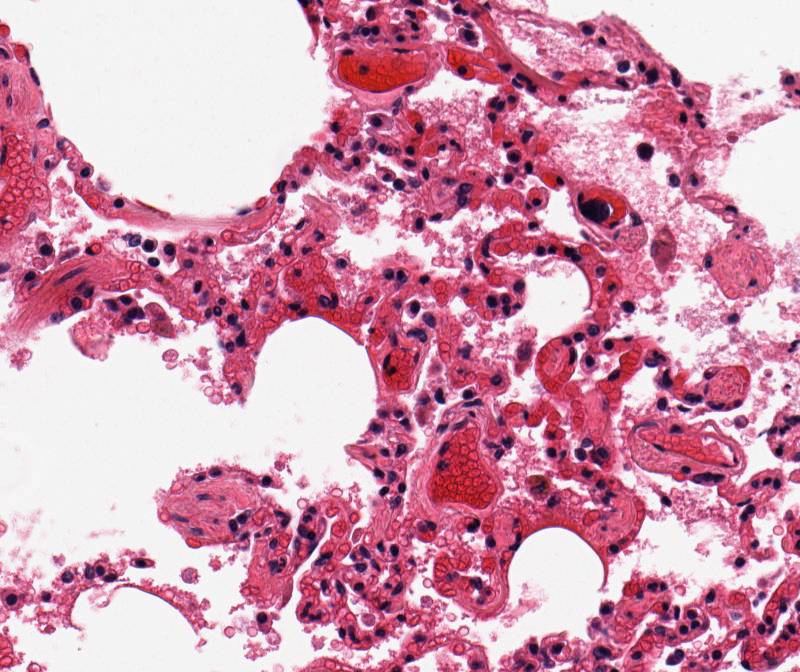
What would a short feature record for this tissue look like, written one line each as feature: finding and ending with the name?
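Vessels: several larger rounded ones filled with red blood cells, one just below centre
Spaces, upper right: partly filled by pale pink finely granular material
Spaces, lower left edge: loose red blood cells lying free
Fat cells: none in the field
Name: lung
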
